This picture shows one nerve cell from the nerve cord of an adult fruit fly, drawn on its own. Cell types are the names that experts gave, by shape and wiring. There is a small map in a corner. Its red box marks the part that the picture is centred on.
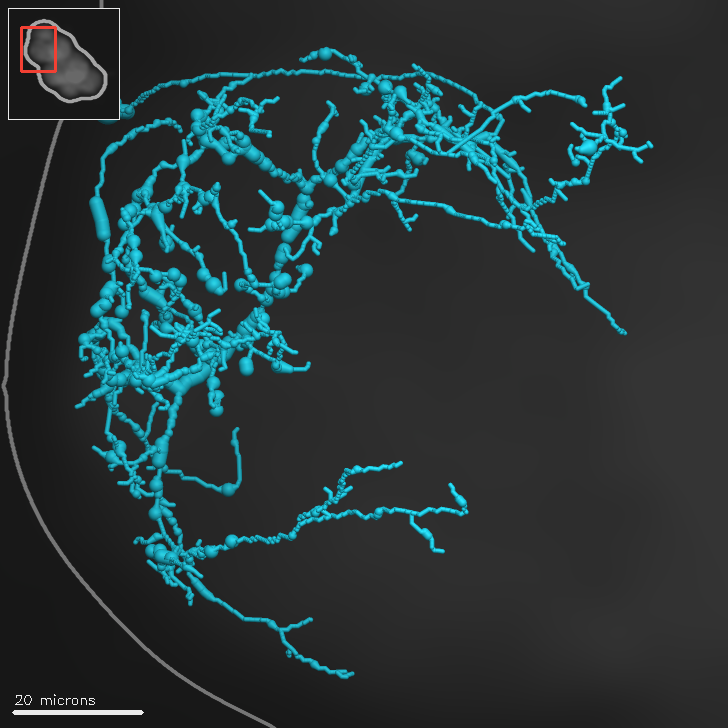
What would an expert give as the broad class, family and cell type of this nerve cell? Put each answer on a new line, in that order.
nerve-cord intrinsic neuron
hemilineage 03A
IN03A036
